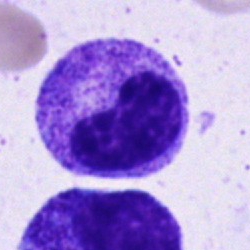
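Metamyelocyte at the centre of the marrow smear: the nucleus is kidney-shaped, indented on its upper side. It lies off-centre, toward the lower right. The cytoplasm is plentiful, I'd say about half of the cell. Beside the indentation, toward the upper left, a paler patch of cytoplasm shows.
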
